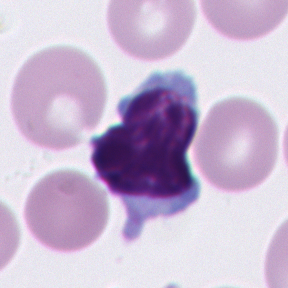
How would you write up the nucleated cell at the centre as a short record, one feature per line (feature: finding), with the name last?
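Outline: irregular and angular
Nucleus: irregular, with folds or grooves running across it
Cytoplasm: pale blue
Projection: tail-like, cytoplasmic, extending from the bottom of the cell
Name: typical lymphocyte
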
